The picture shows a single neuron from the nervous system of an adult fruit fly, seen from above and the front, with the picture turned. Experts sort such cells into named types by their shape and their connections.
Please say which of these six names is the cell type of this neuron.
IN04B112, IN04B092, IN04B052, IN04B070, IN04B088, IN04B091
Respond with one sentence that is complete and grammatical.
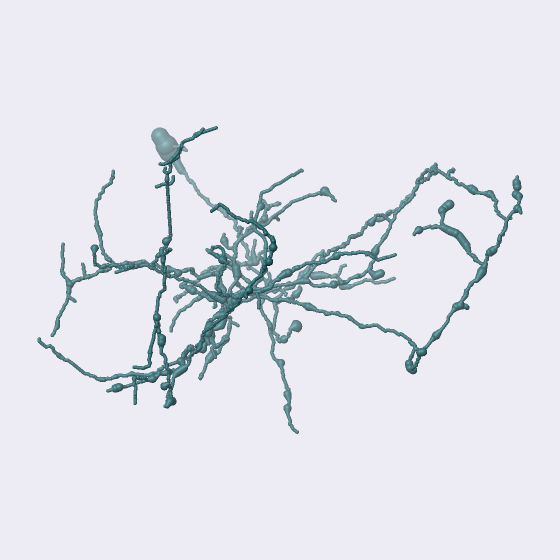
To the cell type IN04B070 belongs this neuron.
